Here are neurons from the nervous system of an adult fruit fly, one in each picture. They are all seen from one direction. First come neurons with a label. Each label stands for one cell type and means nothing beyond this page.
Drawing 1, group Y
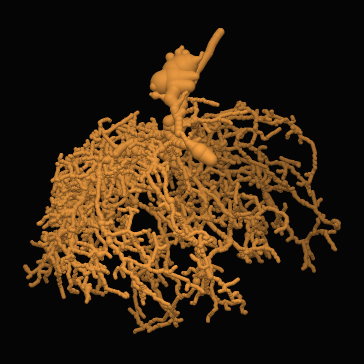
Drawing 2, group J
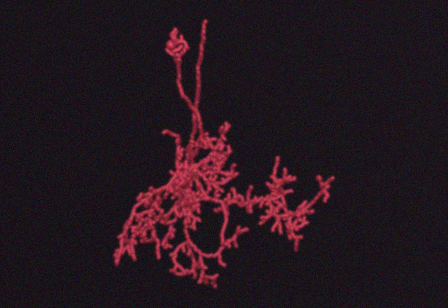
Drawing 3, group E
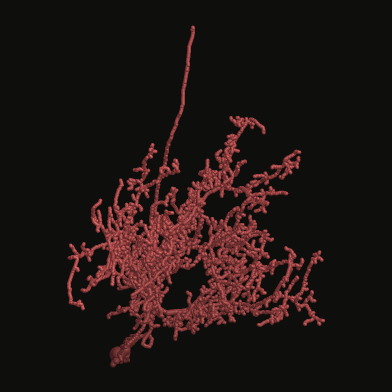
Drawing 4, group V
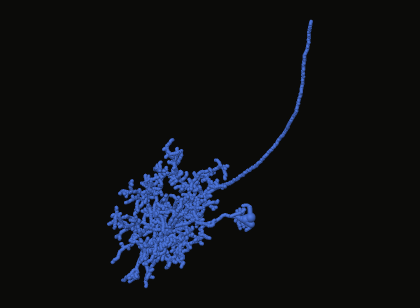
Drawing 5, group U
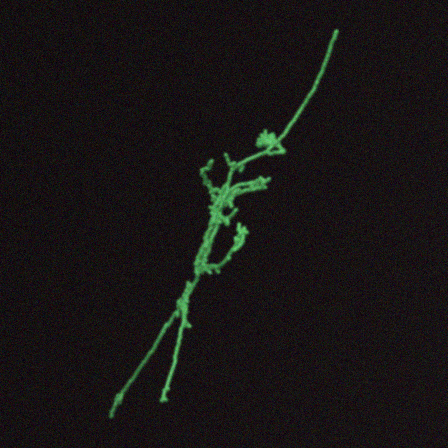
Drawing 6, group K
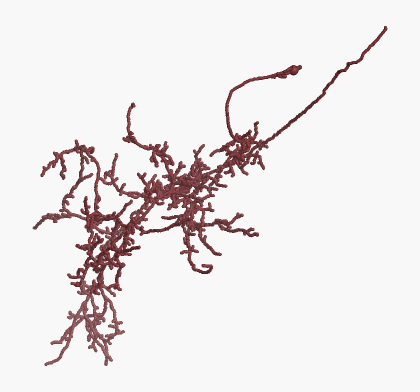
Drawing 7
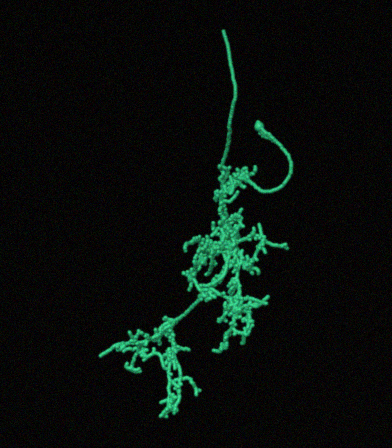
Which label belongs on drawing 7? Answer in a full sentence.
It belongs to group K.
